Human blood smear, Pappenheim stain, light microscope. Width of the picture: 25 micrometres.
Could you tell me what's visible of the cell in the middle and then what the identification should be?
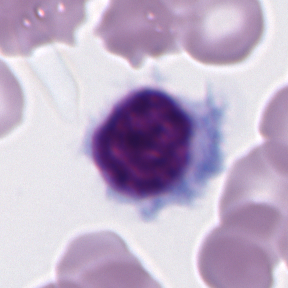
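Let me begin with the outline: it is ragged rather than smooth. Along the edge of the cytoplasm run fine, hair-like projections, mostly on the right and lower side. The cytoplasm itself is pale blue, and its band is wider on the right than on the left. The nucleus lies toward the left of the cell; it is round in outline, about 9 micrometres across, and fills about 60% of the cell's area. The whole cell is about 12 micrometres across. Naming it last, then: this is a hairy cell.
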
